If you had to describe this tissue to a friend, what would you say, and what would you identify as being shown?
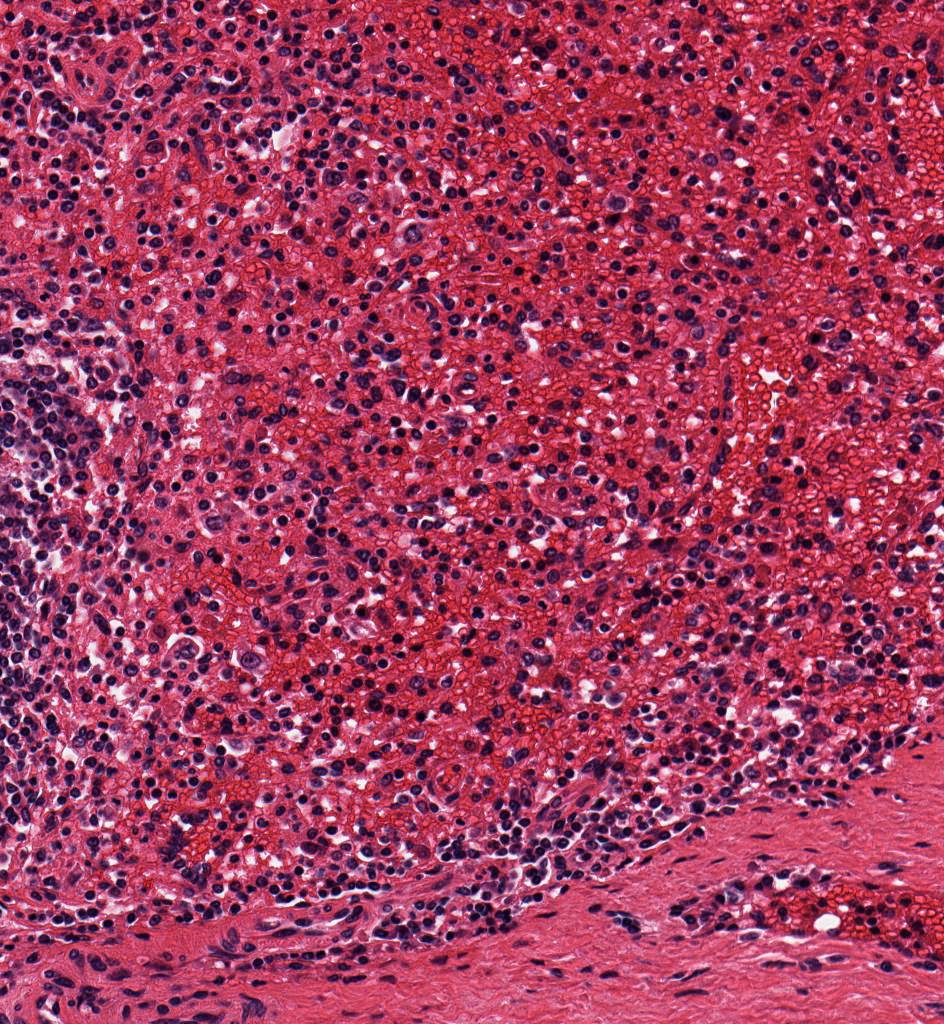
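Packed red blood cells form a dense sheet over most of the field, with many small dark nuclei scattered among them. At the middle of the left edge the cells are darker and more crowded, with fewer red blood cells between them. Along the lower edge runs a band of pink fibrous tissue with roughly horizontal spindle-shaped nuclei. This is spleen.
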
